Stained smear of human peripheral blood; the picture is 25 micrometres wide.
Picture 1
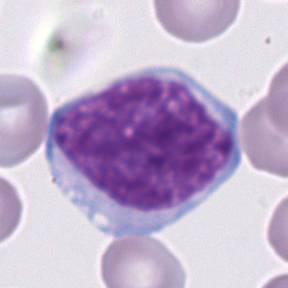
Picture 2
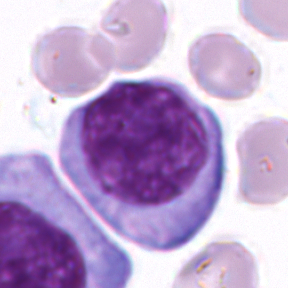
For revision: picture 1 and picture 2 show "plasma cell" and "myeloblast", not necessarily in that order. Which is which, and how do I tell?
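Of the two, picture 1 is the myeloblast and picture 2 the plasma cell. The outlines differ first: the myeloblast's is angular, with fairly straight sides meeting at blunt corners, while the plasma cell's is smooth, without surface projections. The myeloblast measures about 17 by 14 micrometres, and its nucleus, about 16 by 12 micrometres, fills about 70% of the cell's area.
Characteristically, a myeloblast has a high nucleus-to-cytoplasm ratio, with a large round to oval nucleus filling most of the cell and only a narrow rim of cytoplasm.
The plasma cell's nucleus is round in outline and about 11 micrometres across.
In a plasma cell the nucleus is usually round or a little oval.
Its chromatin is coarse, with dark purple clumps separated by paler patches, and no distinct nucleoli can be seen.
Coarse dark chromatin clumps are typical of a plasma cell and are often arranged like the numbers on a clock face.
The myeloblast's cytoplasm is pale blue; neither cell shows granules, and the plasma cell's cytoplasm has no vacuoles.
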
